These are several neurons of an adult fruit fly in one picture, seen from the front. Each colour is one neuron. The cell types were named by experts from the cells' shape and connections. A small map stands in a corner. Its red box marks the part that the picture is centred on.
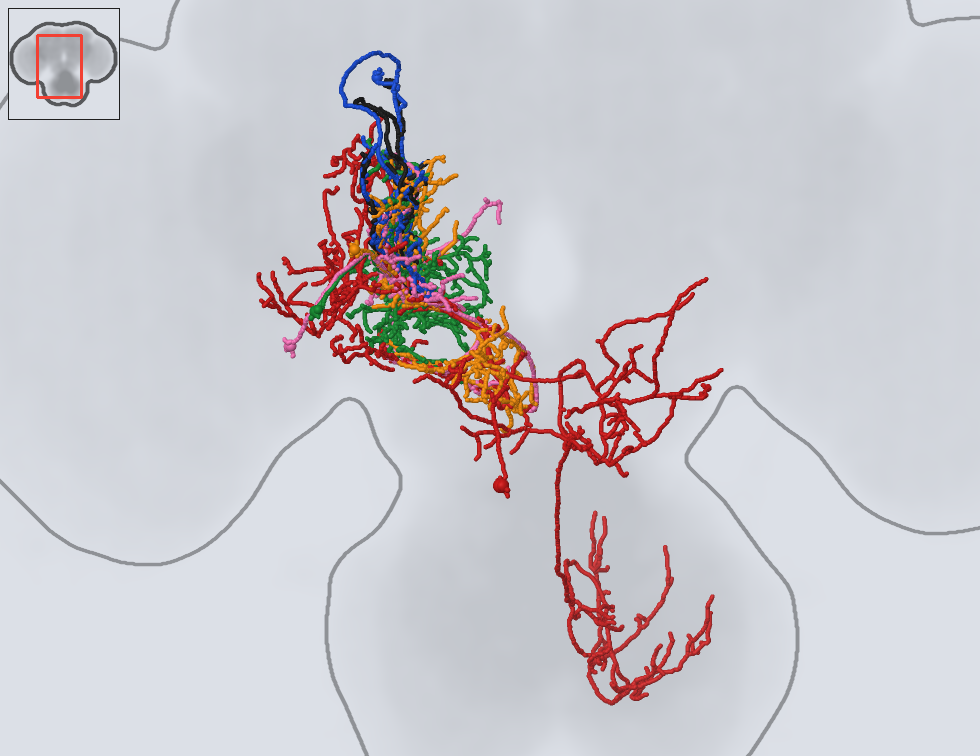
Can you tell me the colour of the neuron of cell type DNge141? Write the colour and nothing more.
red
